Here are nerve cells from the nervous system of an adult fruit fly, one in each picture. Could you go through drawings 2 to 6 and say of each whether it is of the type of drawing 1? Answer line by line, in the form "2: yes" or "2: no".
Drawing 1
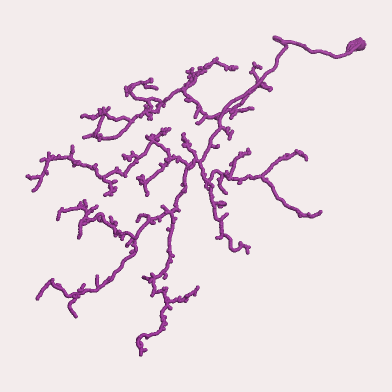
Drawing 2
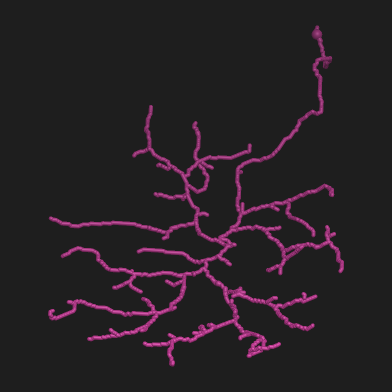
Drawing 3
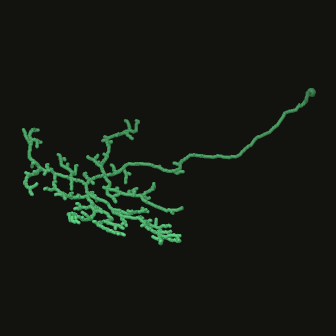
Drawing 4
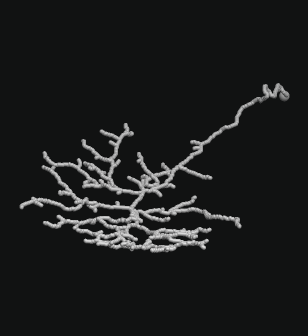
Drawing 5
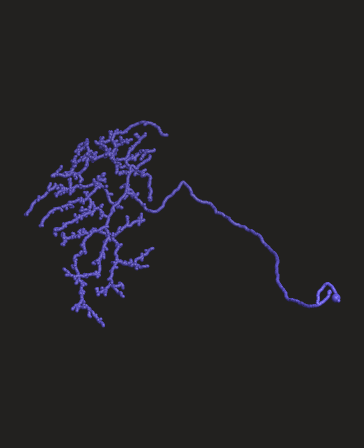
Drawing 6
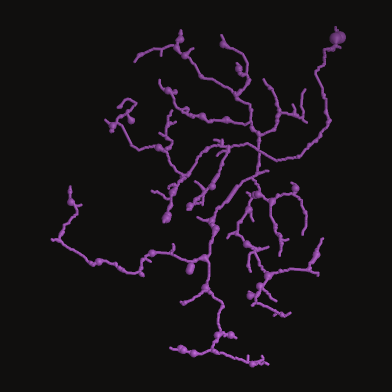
2: no
3: no
4: no
5: no
6: yes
